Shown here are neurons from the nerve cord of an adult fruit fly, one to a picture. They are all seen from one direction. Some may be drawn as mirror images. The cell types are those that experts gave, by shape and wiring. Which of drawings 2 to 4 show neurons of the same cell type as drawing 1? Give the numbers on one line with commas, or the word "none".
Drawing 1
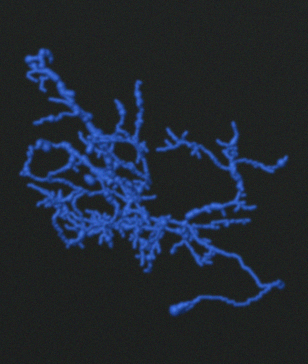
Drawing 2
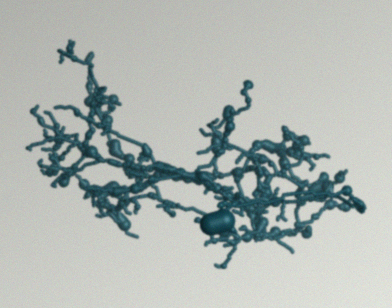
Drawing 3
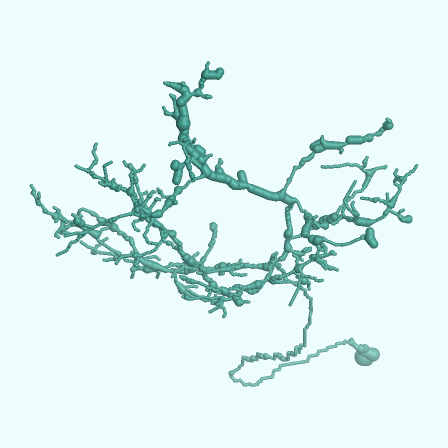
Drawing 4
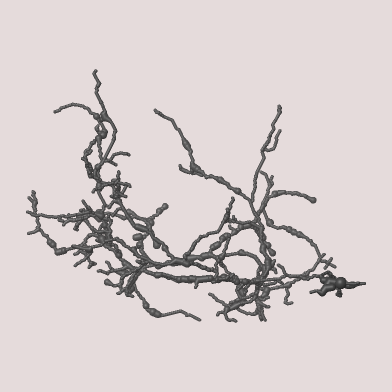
none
